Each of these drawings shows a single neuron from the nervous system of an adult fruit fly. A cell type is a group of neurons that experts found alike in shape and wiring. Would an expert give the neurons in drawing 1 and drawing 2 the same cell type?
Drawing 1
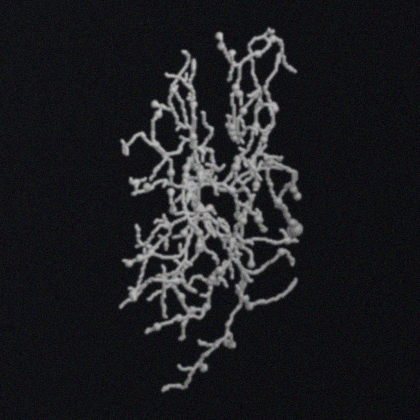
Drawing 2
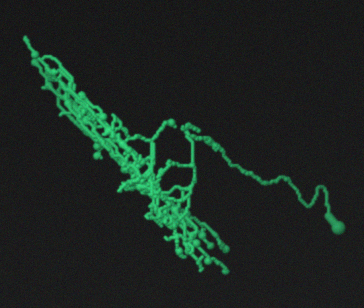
yes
